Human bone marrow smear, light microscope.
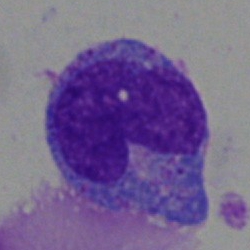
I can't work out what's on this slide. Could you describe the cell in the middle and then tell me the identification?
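The outline looks roughly round to me. There's a deep indentation on the lower right side of the nucleus. The blue-grey cytoplasm seems widest at the lower right of the cell. A paler zone of cytoplasm fills that indentation in the nucleus. So this is a monocyte.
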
